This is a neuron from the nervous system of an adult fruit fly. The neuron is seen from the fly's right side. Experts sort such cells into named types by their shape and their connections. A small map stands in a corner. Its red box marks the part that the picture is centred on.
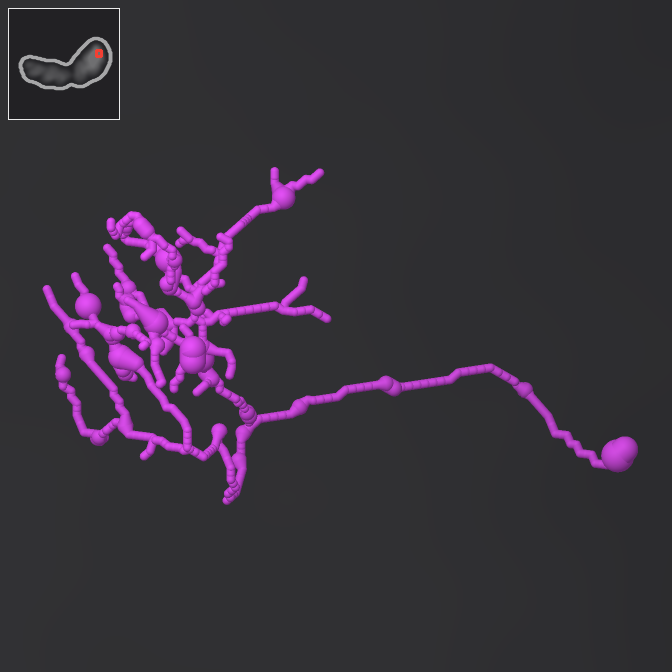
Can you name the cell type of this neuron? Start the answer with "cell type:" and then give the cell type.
cell type: Cm4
